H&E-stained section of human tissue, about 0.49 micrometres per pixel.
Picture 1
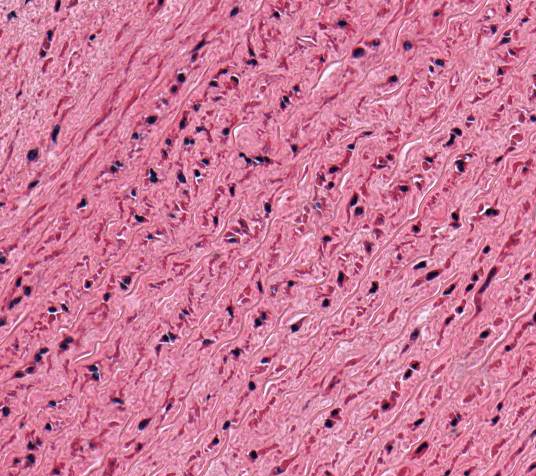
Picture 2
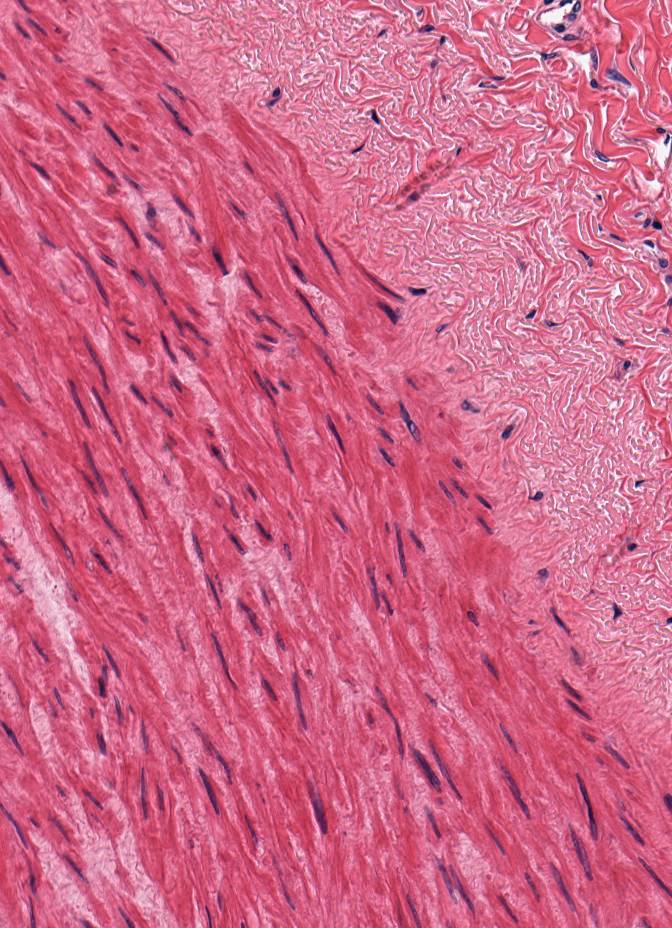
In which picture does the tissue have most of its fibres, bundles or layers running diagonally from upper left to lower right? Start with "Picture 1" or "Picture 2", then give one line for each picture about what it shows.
Picture 2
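What picture 1 shows: The fibres run in a common diagonal direction from lower left to upper right.
What picture 2 shows: The muscle fibres run in parallel, steeply oblique from upper left toward lower right.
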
